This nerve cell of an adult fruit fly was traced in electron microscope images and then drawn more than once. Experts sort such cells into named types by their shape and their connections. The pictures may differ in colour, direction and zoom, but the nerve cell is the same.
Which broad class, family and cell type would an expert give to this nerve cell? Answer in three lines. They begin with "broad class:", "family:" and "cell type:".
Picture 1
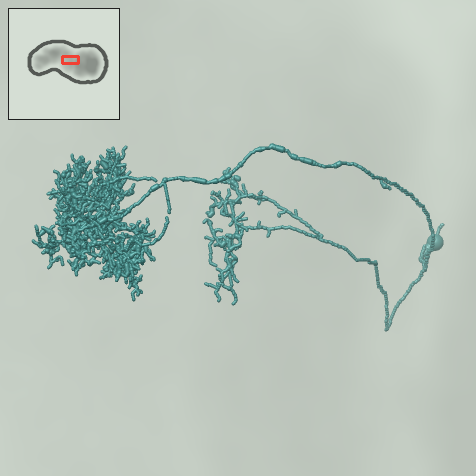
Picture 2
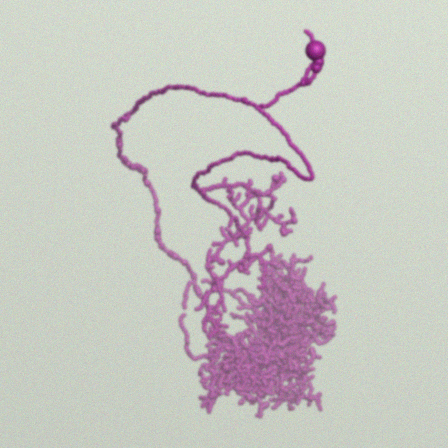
broad class: optic-lobe intrinsic neuron
family: MeLo
cell type: MeLo9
